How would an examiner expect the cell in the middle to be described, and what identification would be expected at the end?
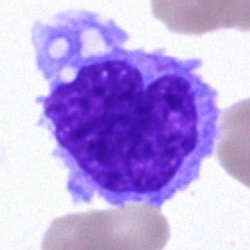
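Look at the edge first: the outline is irregular, ruffled and frayed all the way round. The nucleus is folded, and a notch at its top gives it a heart-like shape. Its cytoplasm is pale blue-violet, with a few round clear vacuoles up in the upper left. That's a monocyte.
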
